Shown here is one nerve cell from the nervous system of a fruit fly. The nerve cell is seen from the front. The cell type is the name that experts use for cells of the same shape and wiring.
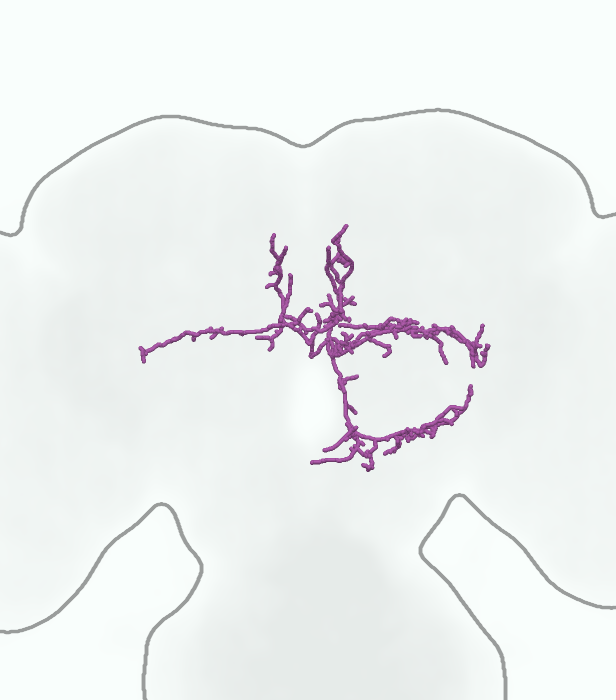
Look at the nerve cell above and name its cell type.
IB045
